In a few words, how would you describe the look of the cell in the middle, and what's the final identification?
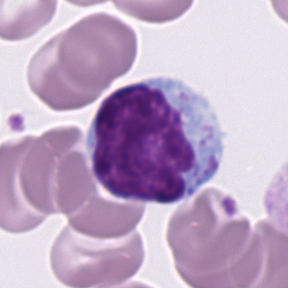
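Look first at where the nucleus sits: off-centre, toward the left side of the cell. Its chromatin is dark purple and coarsely clumped. In the cytoplasm you can find a few scattered purple granules, but no vacuoles. You are looking at a large granular lymphocyte.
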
